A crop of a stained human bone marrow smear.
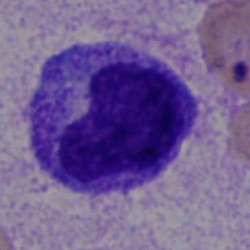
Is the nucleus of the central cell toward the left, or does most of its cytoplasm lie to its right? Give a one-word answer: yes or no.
No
